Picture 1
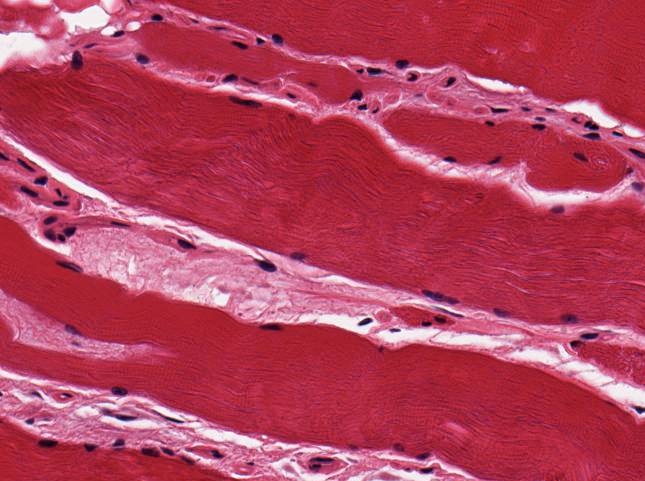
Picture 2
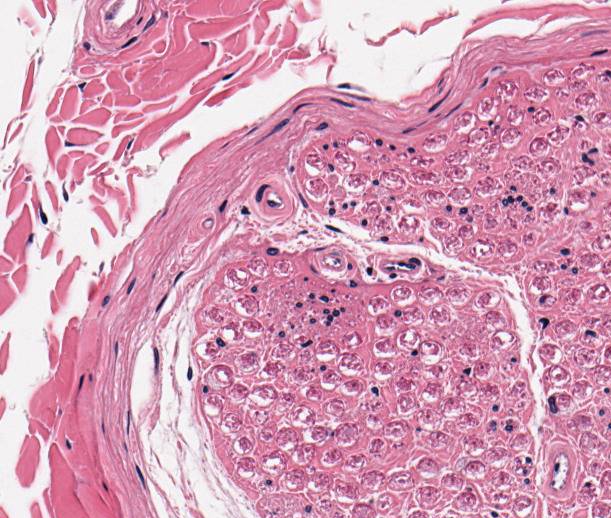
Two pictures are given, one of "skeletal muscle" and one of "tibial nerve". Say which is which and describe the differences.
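Down the list: picture 1 is skeletal muscle, picture 2 is tibial nerve. Item one, arrangement: picture 1 has long, parallel, deep red fibres running diagonally from upper left toward lower right, while picture 2 is mostly two rounded bundles of small ring-shaped profiles cut in cross section. Item two: each ring is clear or pale pink around a small central pink dot.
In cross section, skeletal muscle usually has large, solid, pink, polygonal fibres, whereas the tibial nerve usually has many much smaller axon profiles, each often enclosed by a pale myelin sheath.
Item three, nuclei: dark and flattened at the fibre edges in picture 1; small, dark and scattered among the rings in picture 2.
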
